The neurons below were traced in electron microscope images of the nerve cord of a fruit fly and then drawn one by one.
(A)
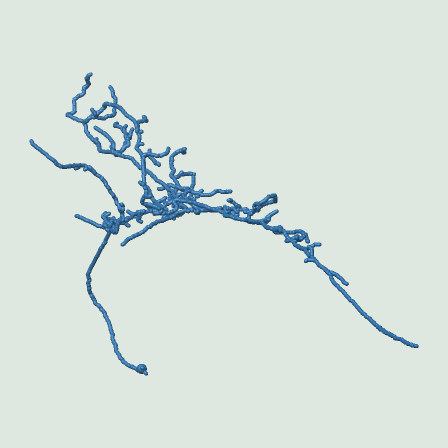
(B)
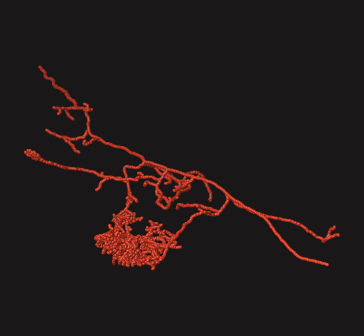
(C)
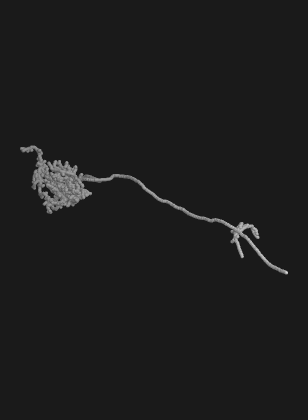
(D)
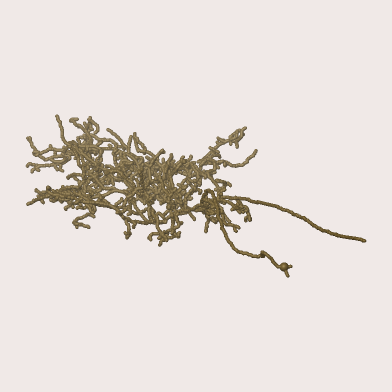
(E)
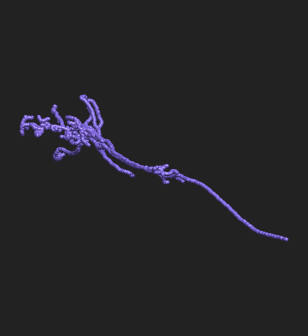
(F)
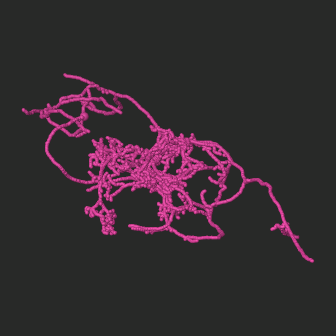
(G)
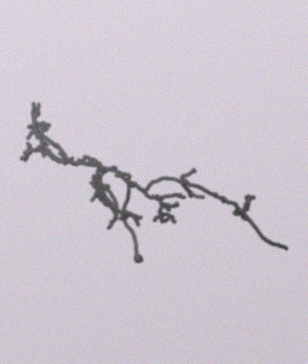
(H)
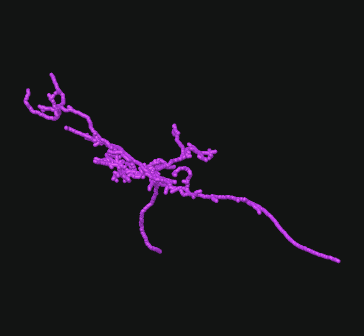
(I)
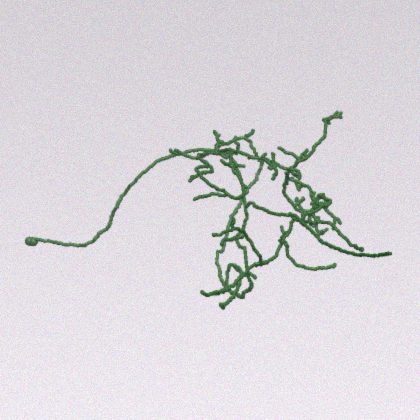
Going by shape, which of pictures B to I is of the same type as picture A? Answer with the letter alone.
H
